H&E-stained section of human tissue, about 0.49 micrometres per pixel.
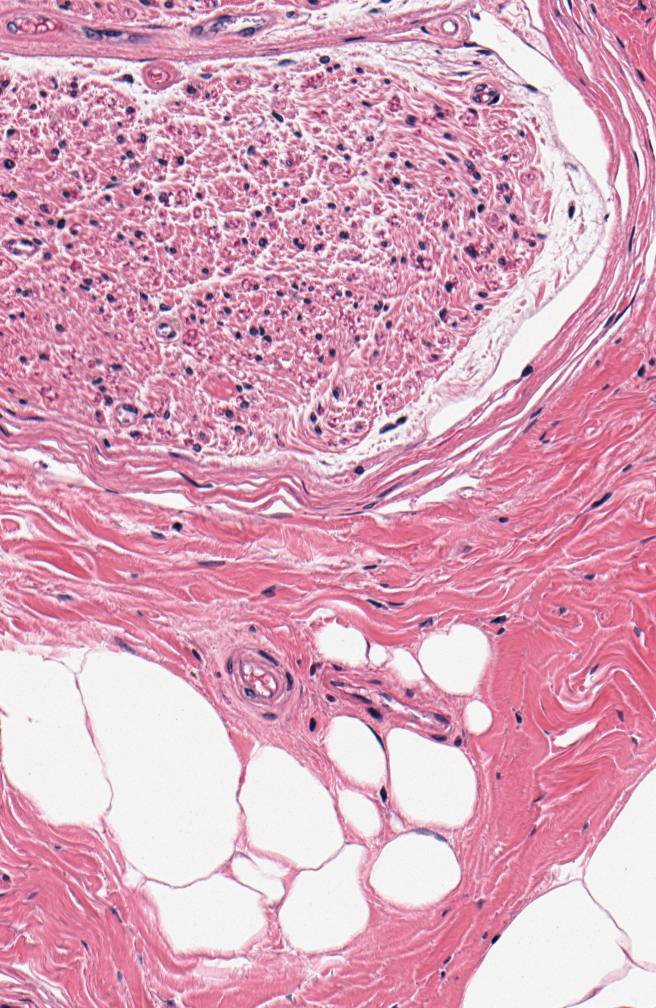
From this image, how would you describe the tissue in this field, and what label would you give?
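A rounded nerve fascicle cut in cross-section fills most of the upper half. Inside, small round pale-pink fibre profiles are packed together among scattered small dark nuclei. A thin layered sheath of flattened cells wraps it, parallel to its edge. It is tibial nerve.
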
